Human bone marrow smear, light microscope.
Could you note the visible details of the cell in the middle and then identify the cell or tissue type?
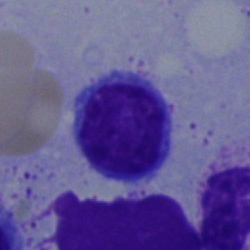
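The cytoplasm is blue and forms only a thin rim around the nucleus, with no granules visible in it. Just below this cell, at the bottom of the picture, lies a dark purple nucleated cell. The cell is a lymphocyte.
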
